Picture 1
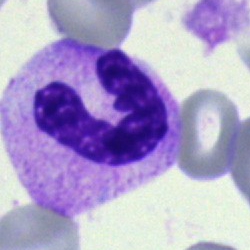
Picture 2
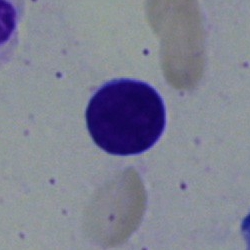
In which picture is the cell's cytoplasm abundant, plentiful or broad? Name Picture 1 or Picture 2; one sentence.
Picture 1 contains a cell with a broad area of cytoplasm.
